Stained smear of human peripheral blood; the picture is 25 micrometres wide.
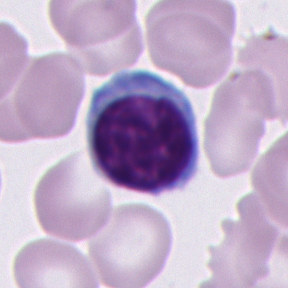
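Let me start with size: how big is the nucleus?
About 9 micrometres across, and round.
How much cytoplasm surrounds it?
Only a thin rim, widest along the top of the cell.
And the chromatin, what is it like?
Dense, dark purple and coarsely clumped.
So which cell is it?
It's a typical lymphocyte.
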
